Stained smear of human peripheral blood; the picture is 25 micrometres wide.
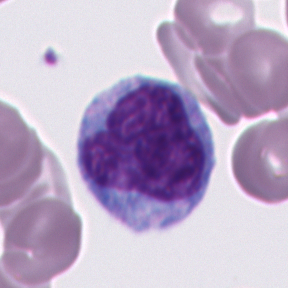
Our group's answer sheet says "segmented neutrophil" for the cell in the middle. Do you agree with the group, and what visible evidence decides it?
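Two features settle it: the nucleus is irregular and folded, with an indentation on its upper-left side, and the cytoplasm is pale greyish-blue.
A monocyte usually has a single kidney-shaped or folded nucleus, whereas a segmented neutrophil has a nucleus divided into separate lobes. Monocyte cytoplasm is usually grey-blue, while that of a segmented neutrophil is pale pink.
So segmented neutrophil does not fit; this cell is a monocyte. The cytoplasm has no distinct coarse granules, only a faint fine mottling.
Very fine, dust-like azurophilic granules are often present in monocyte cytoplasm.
The cell measures about 13 micrometres across, with a nucleus about 11 micrometres across that fills about 60% of the cell's area.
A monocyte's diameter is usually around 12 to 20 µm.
The outline is roughly round and smooth, no distinct vacuoles are visible, and a small separate platelet lies to the upper left.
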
